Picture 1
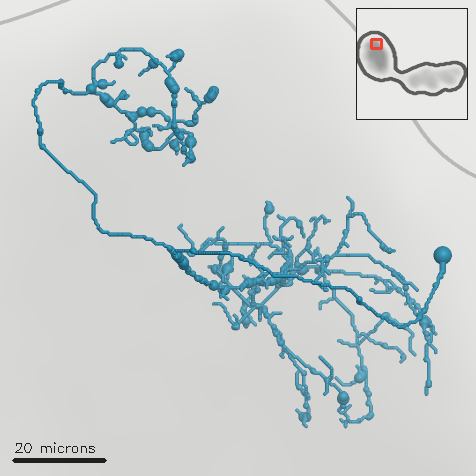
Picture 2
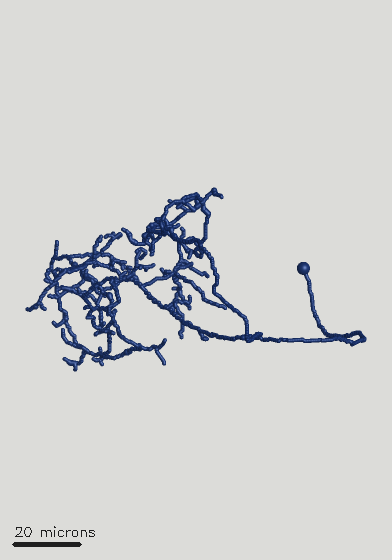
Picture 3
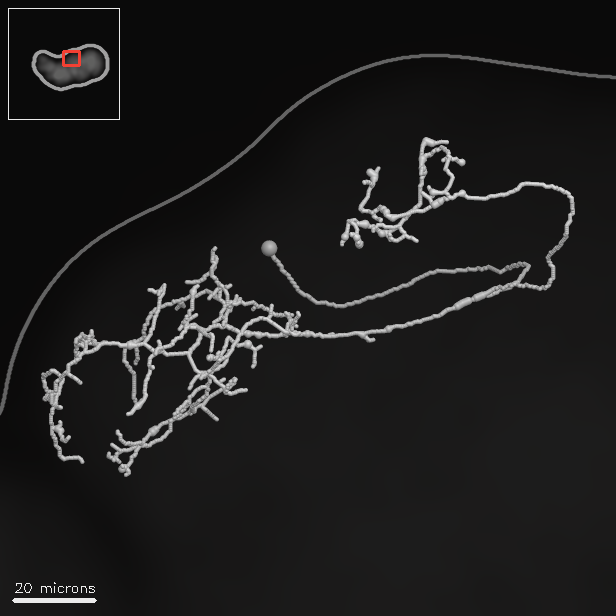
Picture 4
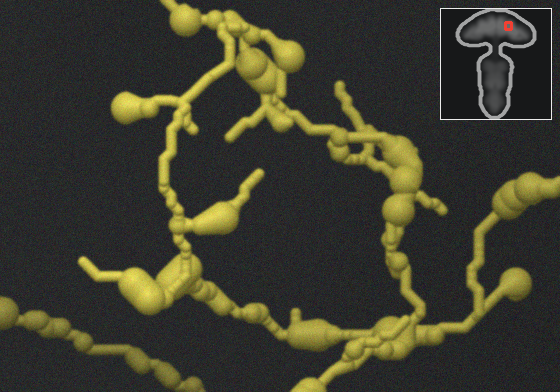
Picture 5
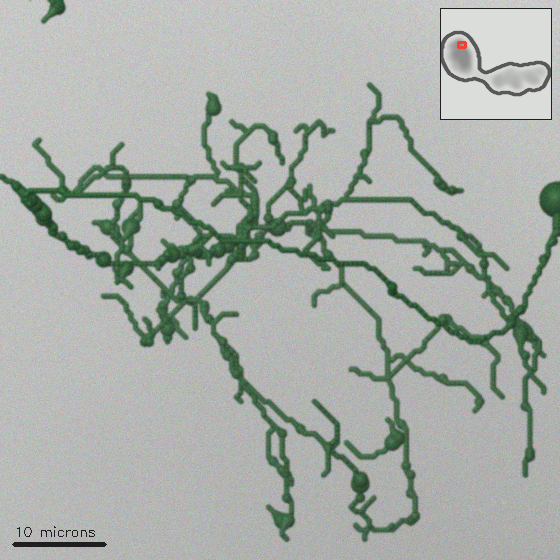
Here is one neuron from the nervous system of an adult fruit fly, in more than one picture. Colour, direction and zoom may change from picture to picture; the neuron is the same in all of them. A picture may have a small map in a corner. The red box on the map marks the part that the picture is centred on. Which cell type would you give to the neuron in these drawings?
LHPV5c1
